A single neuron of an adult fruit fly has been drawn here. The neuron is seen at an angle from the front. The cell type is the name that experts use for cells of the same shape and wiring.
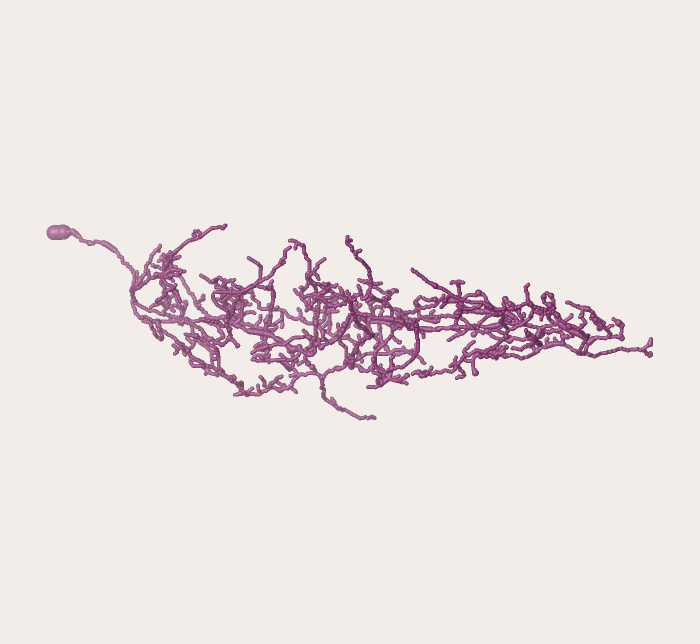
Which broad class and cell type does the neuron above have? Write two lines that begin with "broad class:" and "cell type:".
broad class: central-brain intrinsic neuron
cell type: GNG365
